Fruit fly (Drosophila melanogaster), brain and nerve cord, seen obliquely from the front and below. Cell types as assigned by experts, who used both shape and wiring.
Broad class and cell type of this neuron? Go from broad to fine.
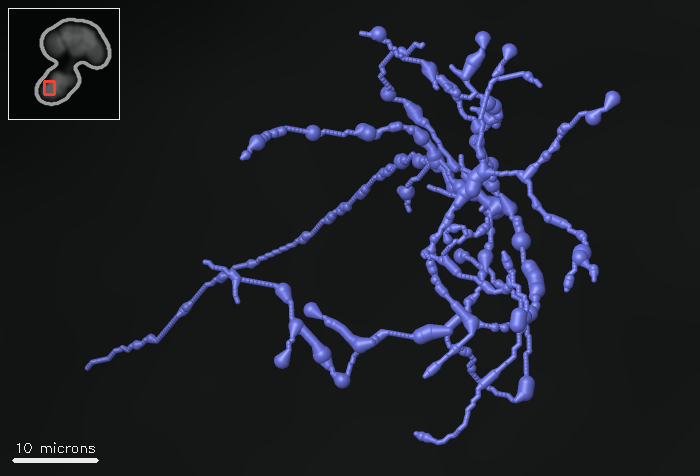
sensory neuron entering the nerve cord; SNxx21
